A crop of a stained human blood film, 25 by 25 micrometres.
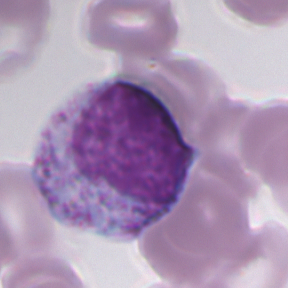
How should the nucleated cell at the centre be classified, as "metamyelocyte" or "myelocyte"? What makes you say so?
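Myelocyte is the answer. The cell measures about 14 micrometres across and has a roughly round outline with a smooth edge. On its upper right side the nucleus reaches the edge of the cell, while pale bluish-grey cytoplasm forms a crescent on the lower left side.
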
